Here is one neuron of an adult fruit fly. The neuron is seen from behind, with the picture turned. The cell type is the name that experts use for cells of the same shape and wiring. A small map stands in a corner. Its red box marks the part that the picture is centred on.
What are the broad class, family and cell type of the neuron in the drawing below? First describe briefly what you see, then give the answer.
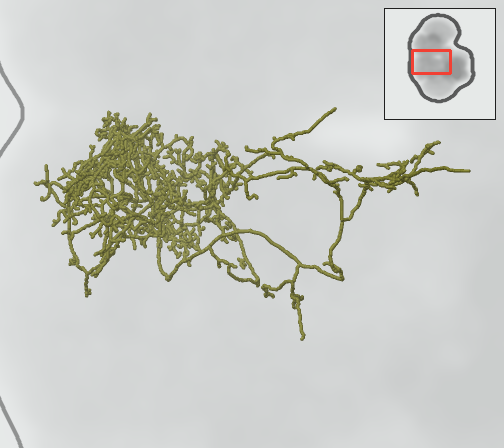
Dozens of branch ends can be seen. As drawn here it is wider than it is tall. This is a central-brain intrinsic neuron. Its family is MBON. Its cell type is MBON33.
